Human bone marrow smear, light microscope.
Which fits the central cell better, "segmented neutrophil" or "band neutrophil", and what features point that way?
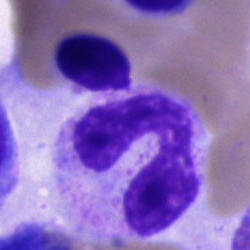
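This is a band neutrophil, not a segmented neutrophil. Its nucleus is one continuous curved band, bent into a hook, and is not split into separate lobes.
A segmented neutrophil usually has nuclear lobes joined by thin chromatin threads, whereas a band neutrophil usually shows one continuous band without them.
The chromatin is dark purple and coarsely clumped, and fine pink-violet granules are scattered through the cytoplasm of a roughly round cell.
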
